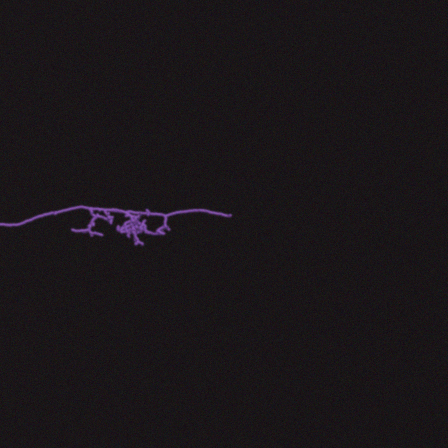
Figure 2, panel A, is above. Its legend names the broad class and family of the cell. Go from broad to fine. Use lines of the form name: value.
broad class: descending neuron
family: DNp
